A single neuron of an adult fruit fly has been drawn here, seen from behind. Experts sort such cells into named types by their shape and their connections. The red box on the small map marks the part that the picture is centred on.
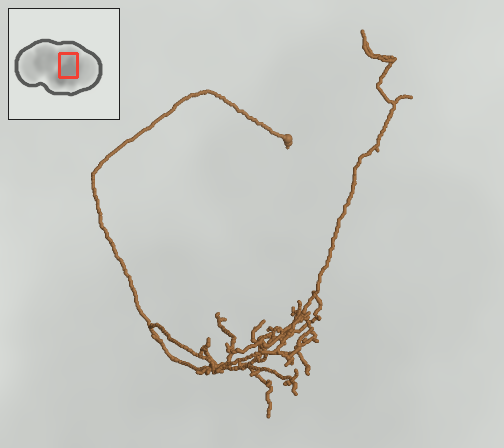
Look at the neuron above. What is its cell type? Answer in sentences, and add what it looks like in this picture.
Its cell type is CB1268. This is a central-brain intrinsic neuron. In this view it is about as wide as it is tall.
